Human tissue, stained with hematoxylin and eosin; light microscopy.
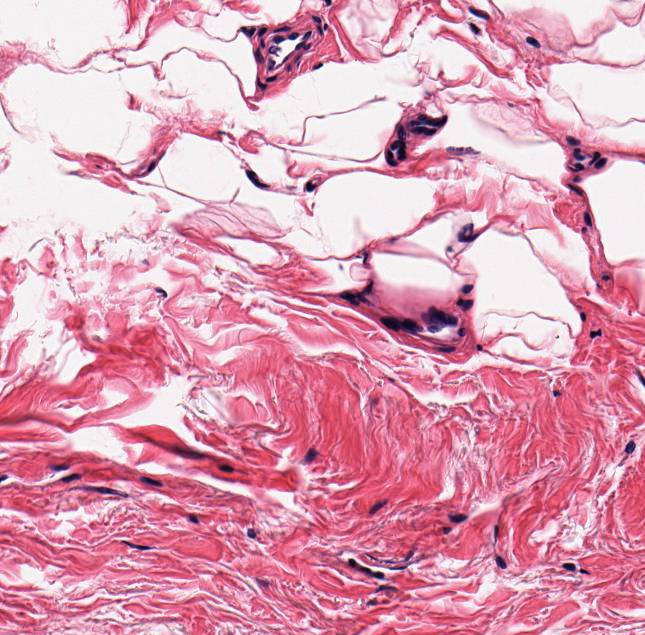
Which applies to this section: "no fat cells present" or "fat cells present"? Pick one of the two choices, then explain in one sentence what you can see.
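Fat cells present. The tissue at the left edge between the fat and the collagen is frayed and torn into loose wisps.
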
